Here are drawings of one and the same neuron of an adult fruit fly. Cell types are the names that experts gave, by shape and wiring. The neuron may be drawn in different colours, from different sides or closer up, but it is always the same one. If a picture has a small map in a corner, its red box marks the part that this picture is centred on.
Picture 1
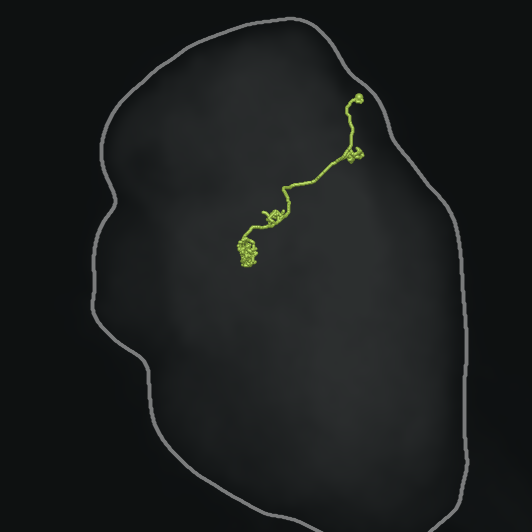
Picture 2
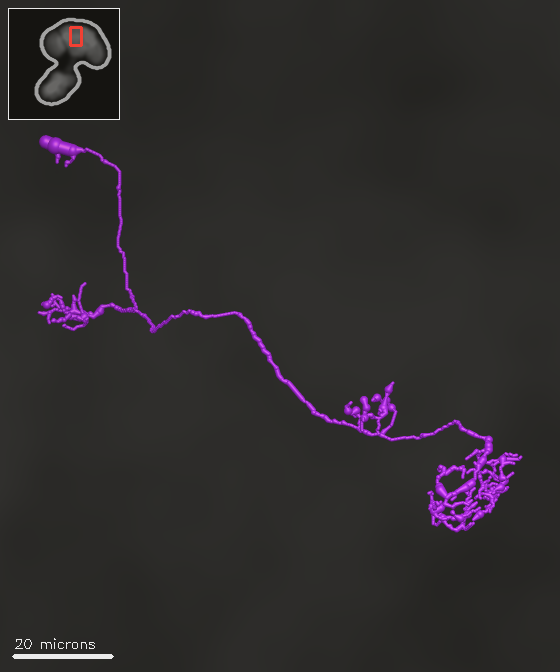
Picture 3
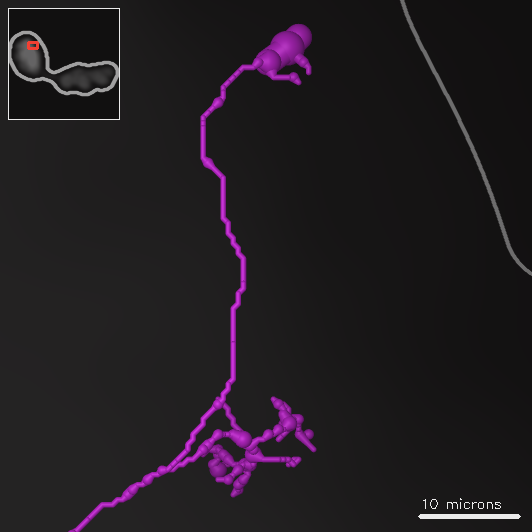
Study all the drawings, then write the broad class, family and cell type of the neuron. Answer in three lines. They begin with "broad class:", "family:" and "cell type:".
broad class: central-brain intrinsic neuron
family: class CX
cell type: PFNm_a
